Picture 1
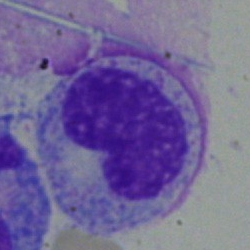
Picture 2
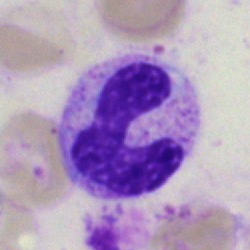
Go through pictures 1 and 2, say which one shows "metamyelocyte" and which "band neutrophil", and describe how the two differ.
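In picture 1 the cell is a metamyelocyte; in picture 2 it is a band neutrophil. The nuclei differ in shape: the metamyelocyte nucleus is kidney-shaped with a notch on its lower left side, whereas the band neutrophil nucleus is bent into a curved C-shape opening toward the right.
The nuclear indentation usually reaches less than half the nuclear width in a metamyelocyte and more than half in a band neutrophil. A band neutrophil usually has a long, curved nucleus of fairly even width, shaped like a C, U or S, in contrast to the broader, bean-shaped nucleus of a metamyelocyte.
Both cells have a round, smooth outline, dark purple chromatin and no visible nucleoli. The metamyelocyte chromatin is coarse with scattered small pale spots, while the band neutrophil chromatin is coarsely clumped.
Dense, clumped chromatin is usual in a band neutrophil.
A moderate rim of pale grey-blue cytoplasm surrounds the metamyelocyte nucleus; the band neutrophil cytoplasm contains no vacuoles, and a clump of purple granular material lies just below that cell.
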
